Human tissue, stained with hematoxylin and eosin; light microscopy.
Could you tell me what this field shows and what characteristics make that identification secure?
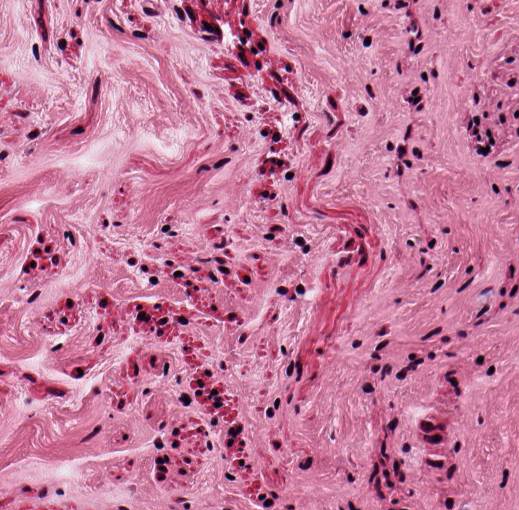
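Dense connective tissue, I'd say: the whole field is dense pink collagenous stroma, its bundles wavy and running in varied directions.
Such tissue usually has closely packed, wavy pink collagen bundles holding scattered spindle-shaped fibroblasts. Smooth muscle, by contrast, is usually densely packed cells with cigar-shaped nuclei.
Here, though, the fibroblasts between the bundles are sparse, with dark spindle-shaped to oval nuclei.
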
